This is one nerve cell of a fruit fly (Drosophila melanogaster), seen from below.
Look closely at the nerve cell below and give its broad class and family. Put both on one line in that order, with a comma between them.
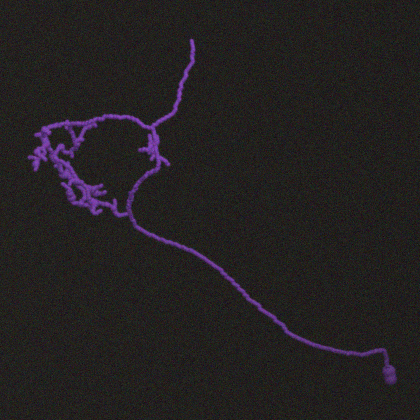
central-brain intrinsic neuron, class CX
